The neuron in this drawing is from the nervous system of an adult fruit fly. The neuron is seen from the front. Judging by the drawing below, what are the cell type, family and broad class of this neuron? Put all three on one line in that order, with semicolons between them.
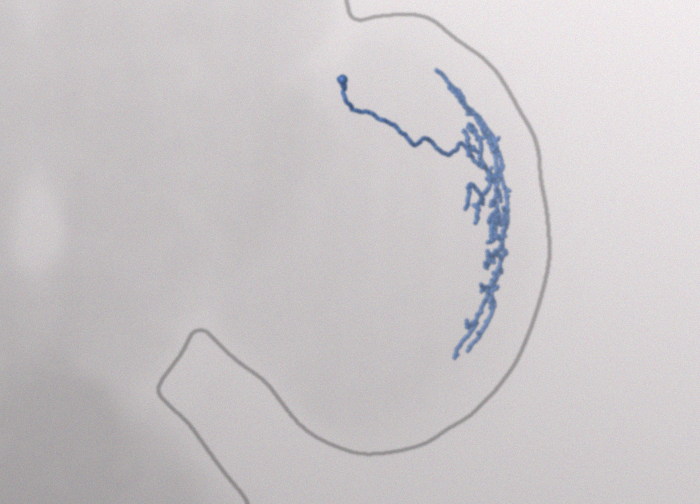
Cm12; Cm; optic-lobe intrinsic neuron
